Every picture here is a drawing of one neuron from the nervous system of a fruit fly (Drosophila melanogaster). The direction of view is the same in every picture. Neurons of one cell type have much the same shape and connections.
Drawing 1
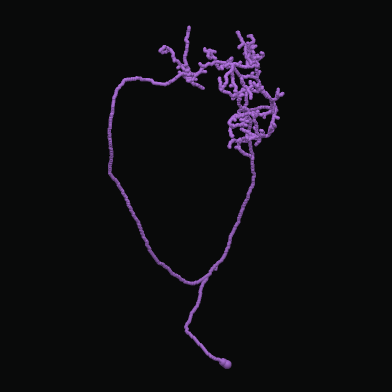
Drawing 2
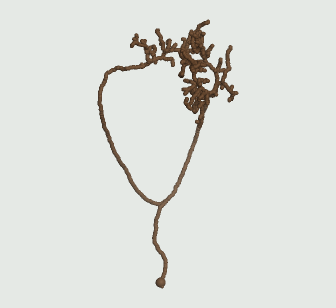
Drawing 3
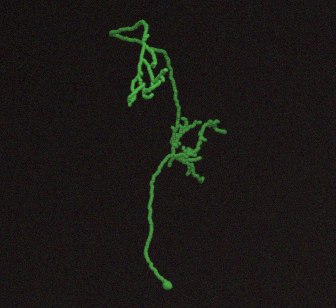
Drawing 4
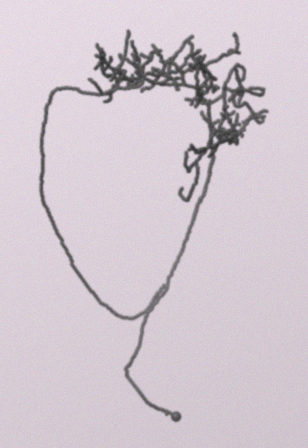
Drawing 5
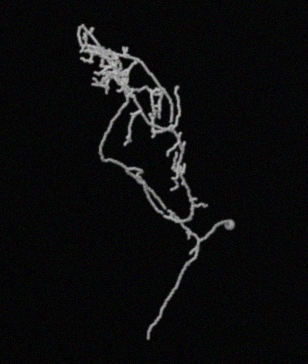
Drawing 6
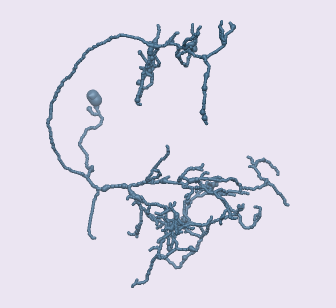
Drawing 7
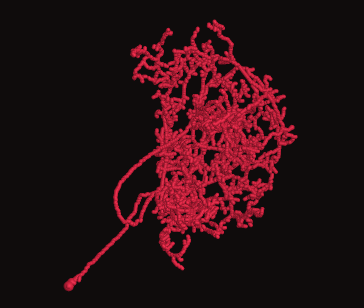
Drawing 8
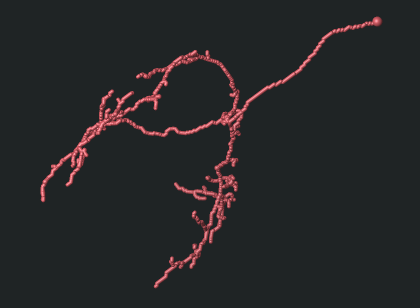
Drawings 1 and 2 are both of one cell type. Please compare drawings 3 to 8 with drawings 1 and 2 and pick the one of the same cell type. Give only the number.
4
